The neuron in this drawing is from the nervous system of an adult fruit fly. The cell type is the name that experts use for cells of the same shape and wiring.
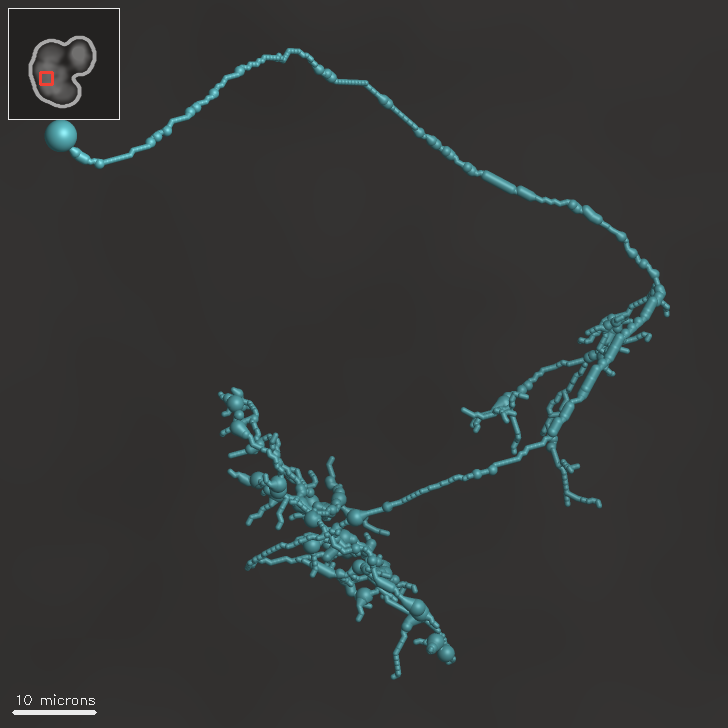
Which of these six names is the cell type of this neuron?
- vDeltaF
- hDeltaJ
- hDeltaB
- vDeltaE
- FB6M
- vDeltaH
vDeltaE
